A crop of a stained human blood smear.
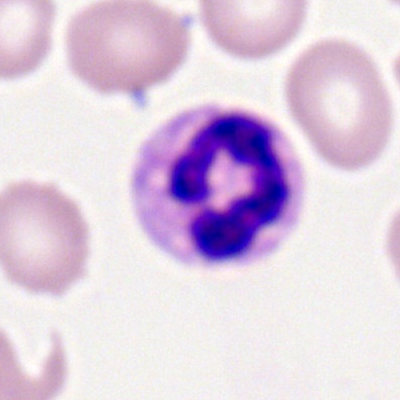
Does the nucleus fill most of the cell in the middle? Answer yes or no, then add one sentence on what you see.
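No. The cytoplasm is plentiful and pale pink-lilac.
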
